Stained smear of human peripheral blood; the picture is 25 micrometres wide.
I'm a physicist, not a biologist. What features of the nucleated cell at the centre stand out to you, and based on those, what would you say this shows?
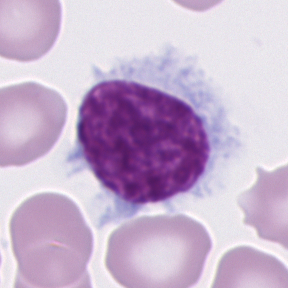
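The cell has a ragged, indistinct outer border rather than a smooth one. Its nucleus is oval, with no lobes and no deep indentation. The cytoplasm is pale blue and contains no visible granules. Answer: hairy cell.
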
